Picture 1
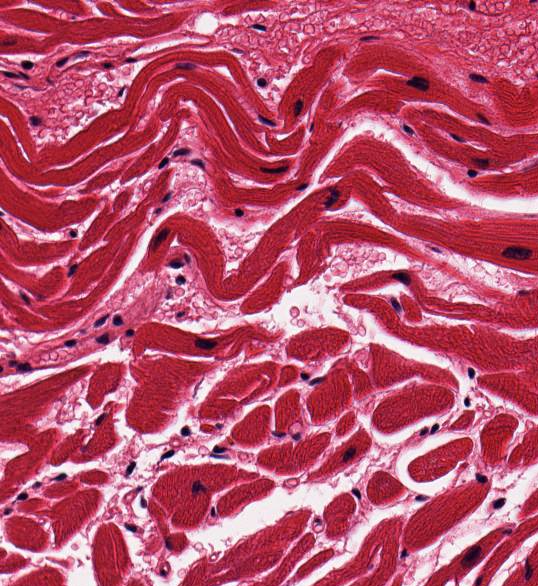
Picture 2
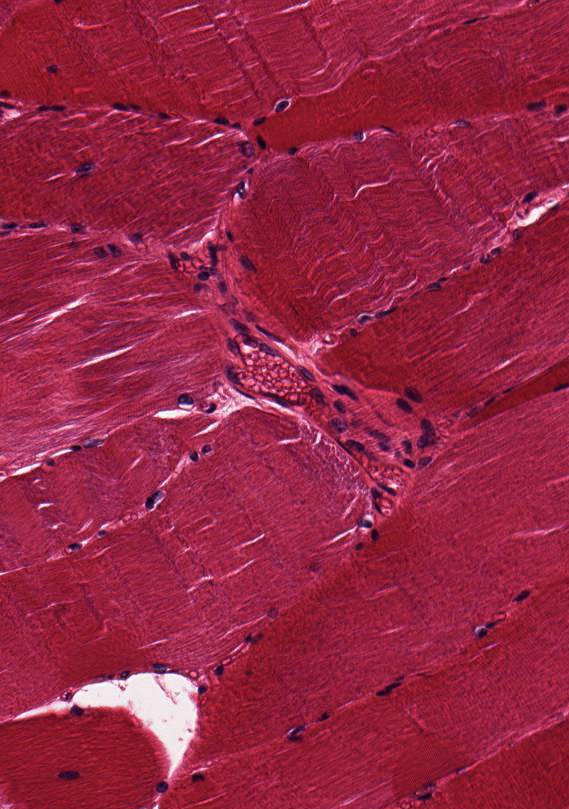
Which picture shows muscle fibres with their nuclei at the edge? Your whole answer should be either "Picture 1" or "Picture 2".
Picture 2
